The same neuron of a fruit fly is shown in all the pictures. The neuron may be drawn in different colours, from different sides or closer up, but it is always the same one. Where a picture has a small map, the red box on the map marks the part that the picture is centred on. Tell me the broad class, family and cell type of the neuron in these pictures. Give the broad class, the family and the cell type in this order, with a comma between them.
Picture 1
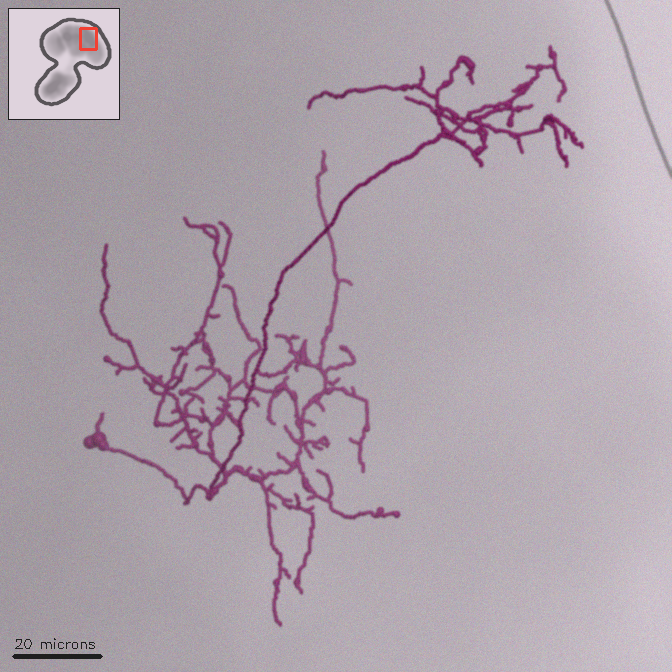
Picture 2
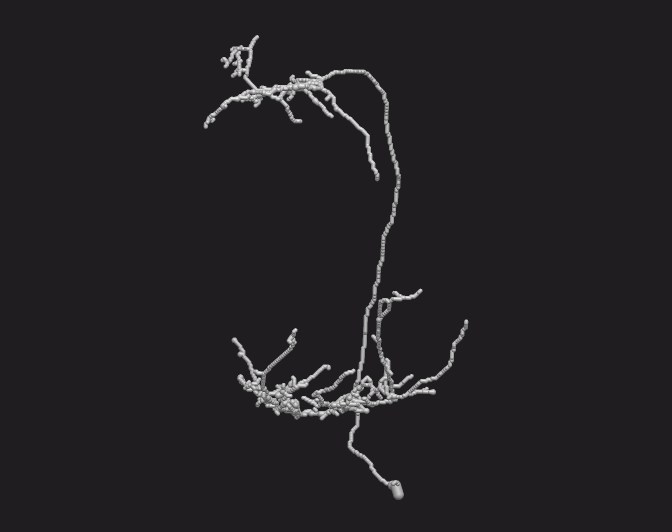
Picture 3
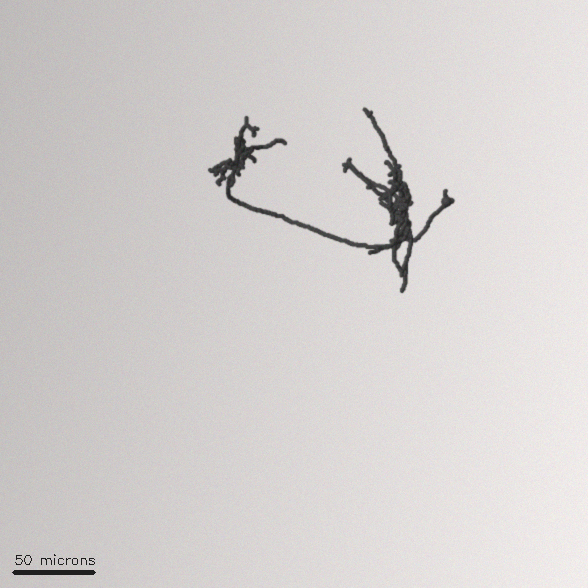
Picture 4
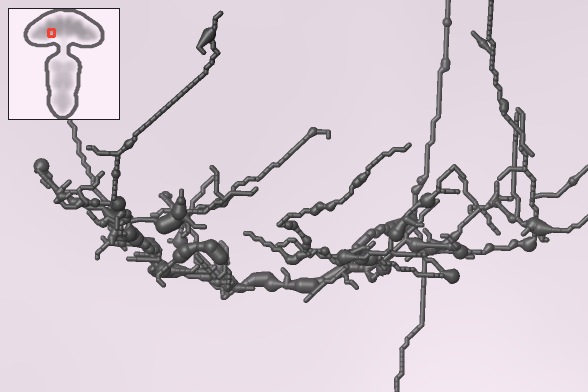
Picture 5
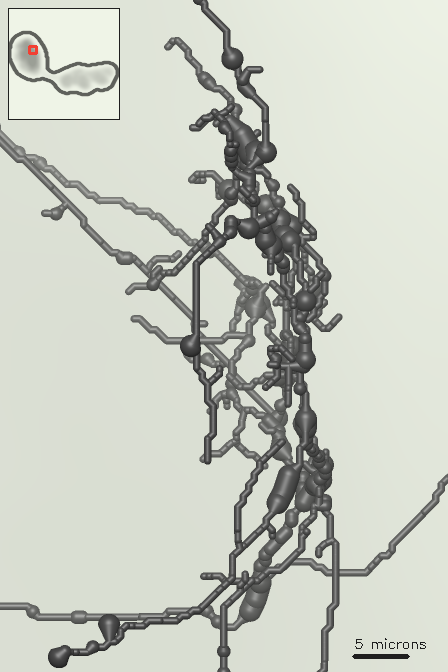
central-brain intrinsic neuron, hemilineage DL1_ventral, AOTU056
